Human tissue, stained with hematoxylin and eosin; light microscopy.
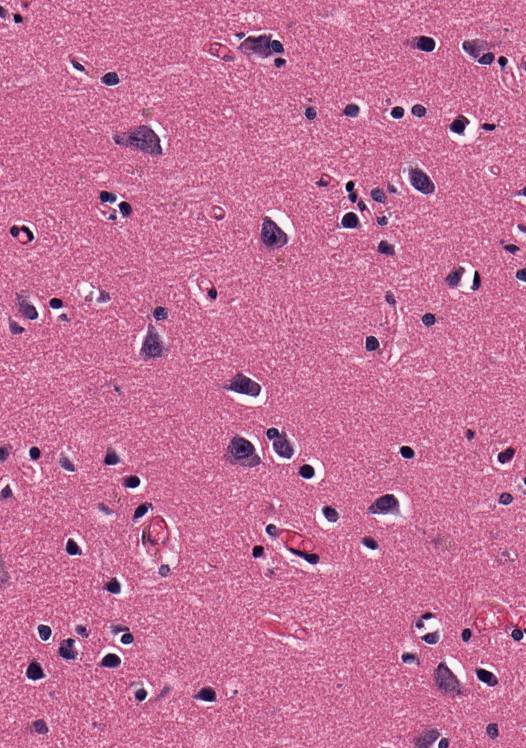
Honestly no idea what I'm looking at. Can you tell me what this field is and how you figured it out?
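Cerebral cortex, I think. The whole field is pink, finely fibrillary neuropil, with cells scattered singly and in small groups and no organised units. Neurons such as those at upper left and centre have angular, triangular bodies with purple cytoplasm.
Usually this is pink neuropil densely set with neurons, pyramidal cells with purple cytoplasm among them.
I see no epithelium, glands or fat cells, and thin-walled capillaries holding red blood cells sit in the lower centre and lower right.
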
